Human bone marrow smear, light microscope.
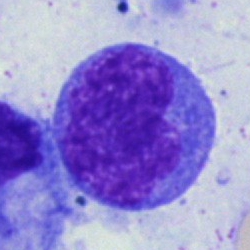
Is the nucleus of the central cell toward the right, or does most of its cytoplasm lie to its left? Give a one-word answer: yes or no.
No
